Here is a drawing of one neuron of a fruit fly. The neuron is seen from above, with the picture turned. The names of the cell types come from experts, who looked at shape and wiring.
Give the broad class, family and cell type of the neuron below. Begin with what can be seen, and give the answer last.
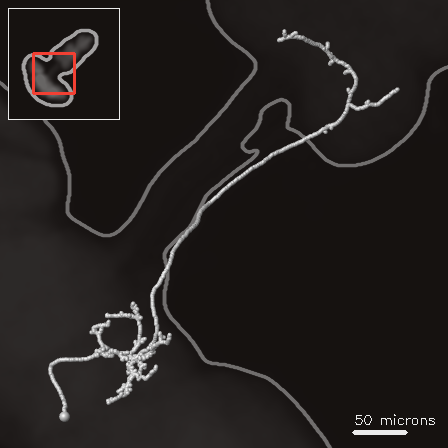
It runs through the neck, between the brain and the nerve cord. The cell body can be seen at the lower left of the picture. From top to bottom in the picture it spans about 400 microns. It is a descending neuron. Its family is hemilineage MX12. Its cell type is DNg12_f.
